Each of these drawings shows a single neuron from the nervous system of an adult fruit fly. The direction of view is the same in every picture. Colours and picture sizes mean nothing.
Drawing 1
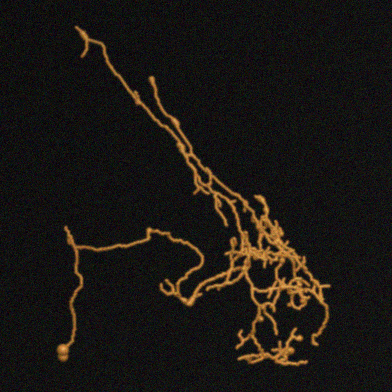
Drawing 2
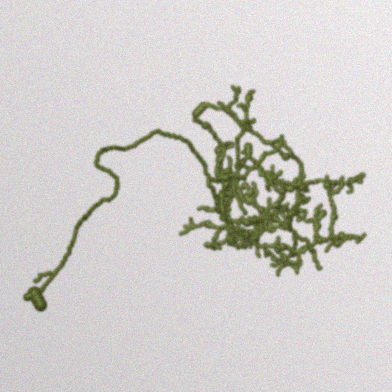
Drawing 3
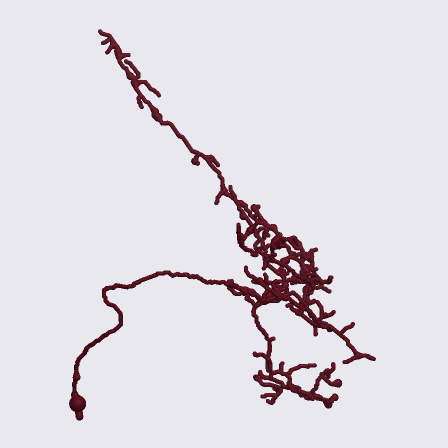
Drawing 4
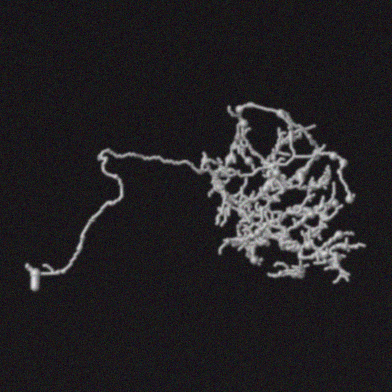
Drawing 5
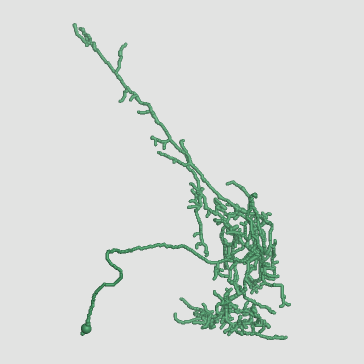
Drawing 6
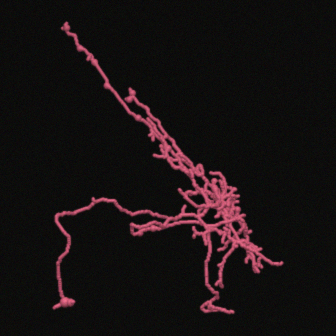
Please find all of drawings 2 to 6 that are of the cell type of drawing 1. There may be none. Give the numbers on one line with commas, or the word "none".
3, 5, 6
